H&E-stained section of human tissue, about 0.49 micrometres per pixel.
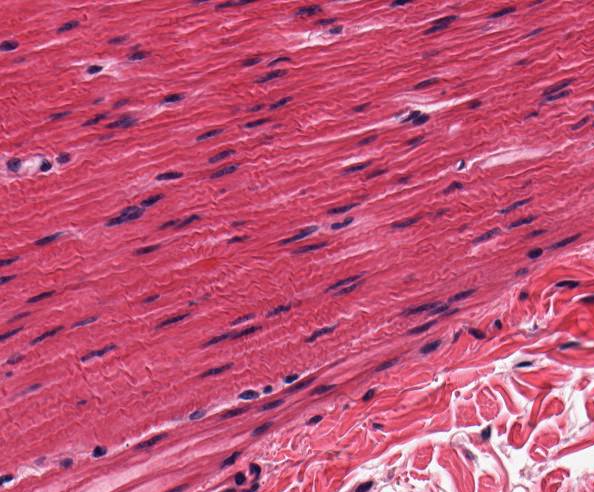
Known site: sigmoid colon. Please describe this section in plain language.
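Mostly this is closely packed, parallel eosinophilic smooth muscle fibres, cut lengthwise. Along their length the fibres have a finely wavy outline. Their nuclei are elongated and cigar-shaped, running parallel to the long axis of the fibres. There's no epithelium anywhere in the field.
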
